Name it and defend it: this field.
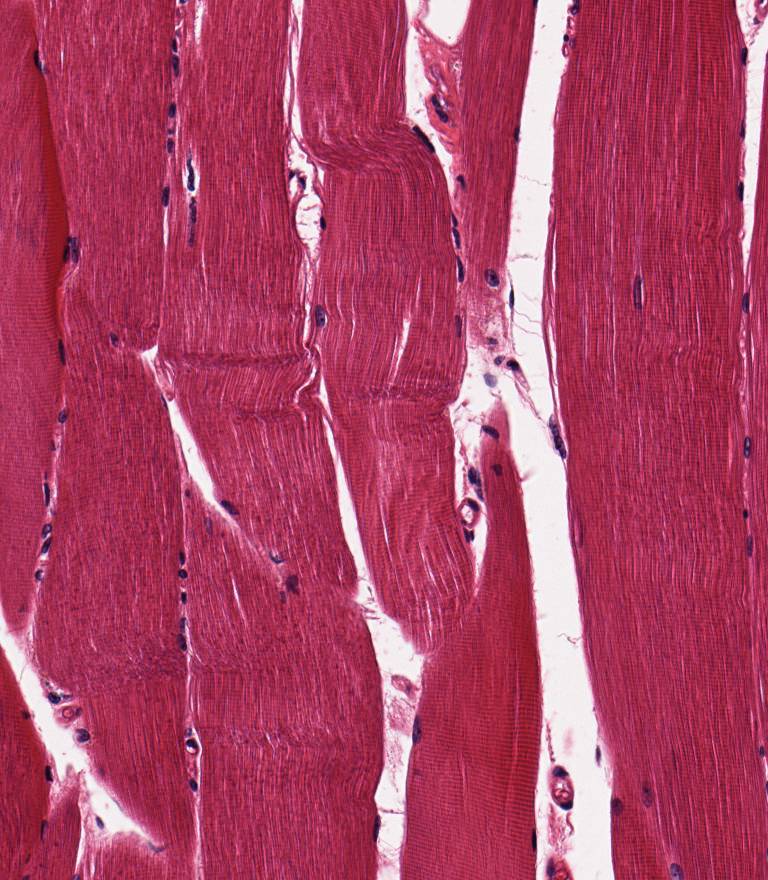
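What you're looking at is skeletal muscle. Follow the long parallel fibres running roughly top to bottom. Each shows fine transverse cross-striations along its length, and its small dark elongated nuclei sit at the edges rather than in the centre, which is what settles it.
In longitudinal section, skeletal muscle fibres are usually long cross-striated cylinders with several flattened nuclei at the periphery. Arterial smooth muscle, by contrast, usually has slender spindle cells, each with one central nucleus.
Notice, too, that each fibre is a separate unbranched cylinder, joining no neighbour.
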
